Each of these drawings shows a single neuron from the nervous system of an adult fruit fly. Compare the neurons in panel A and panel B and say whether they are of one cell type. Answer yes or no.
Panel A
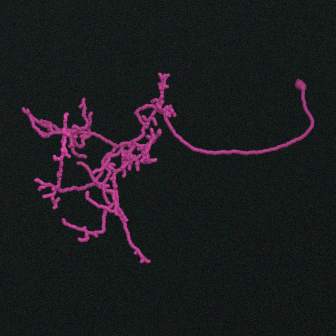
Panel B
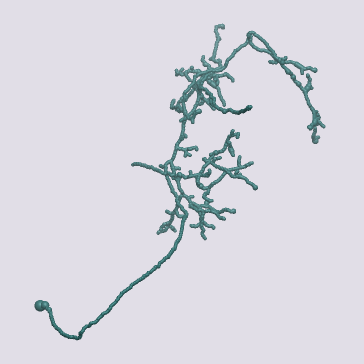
yes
